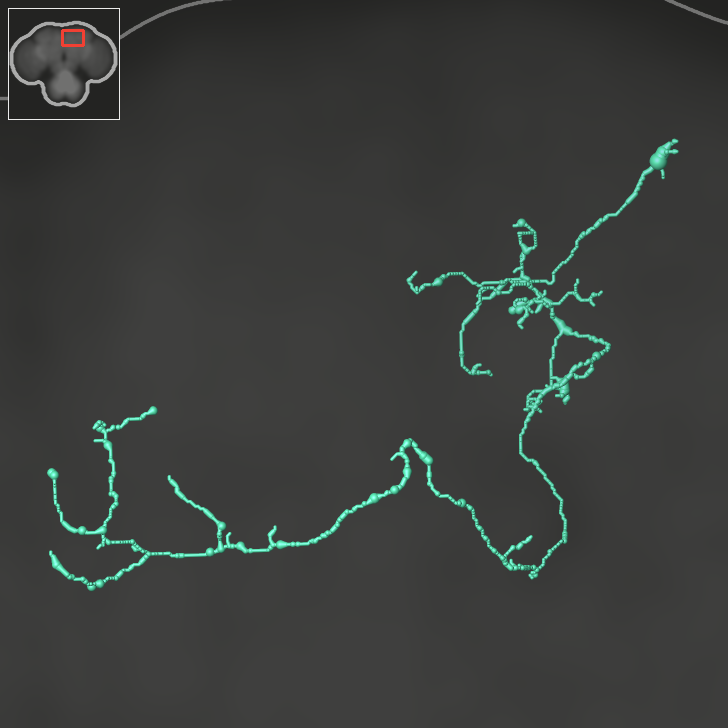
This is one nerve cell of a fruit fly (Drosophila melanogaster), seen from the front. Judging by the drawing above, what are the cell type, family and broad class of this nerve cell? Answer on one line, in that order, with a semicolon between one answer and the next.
KCg-m; class Kenyon Cell; central-brain intrinsic neuron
